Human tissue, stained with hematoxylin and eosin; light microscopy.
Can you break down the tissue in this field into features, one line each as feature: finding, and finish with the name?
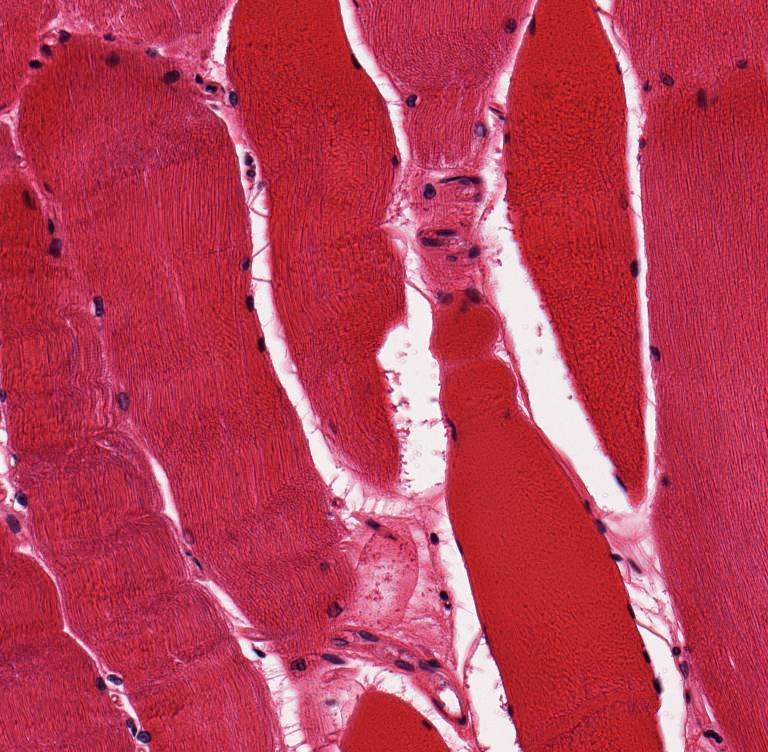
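Striations: fine and transverse, across the fibres on the left
Nuclei: small, dark, flattened, at the fibre edges
Cytoplasm: strongly red with eosin
Between fibres: thin, pale pink connective tissue with a few elongated nuclei, most in the centre
Name: skeletal muscle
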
